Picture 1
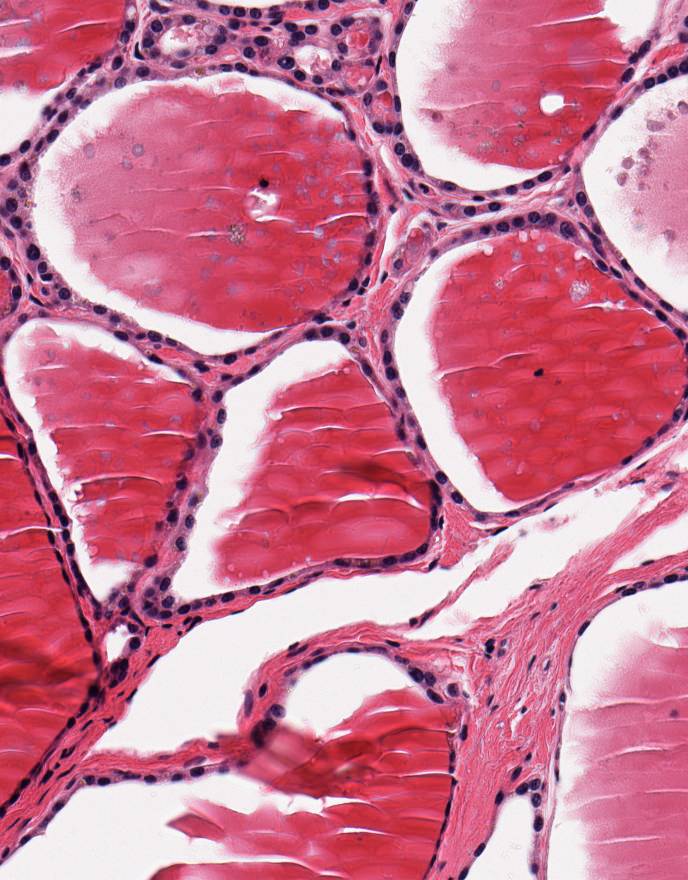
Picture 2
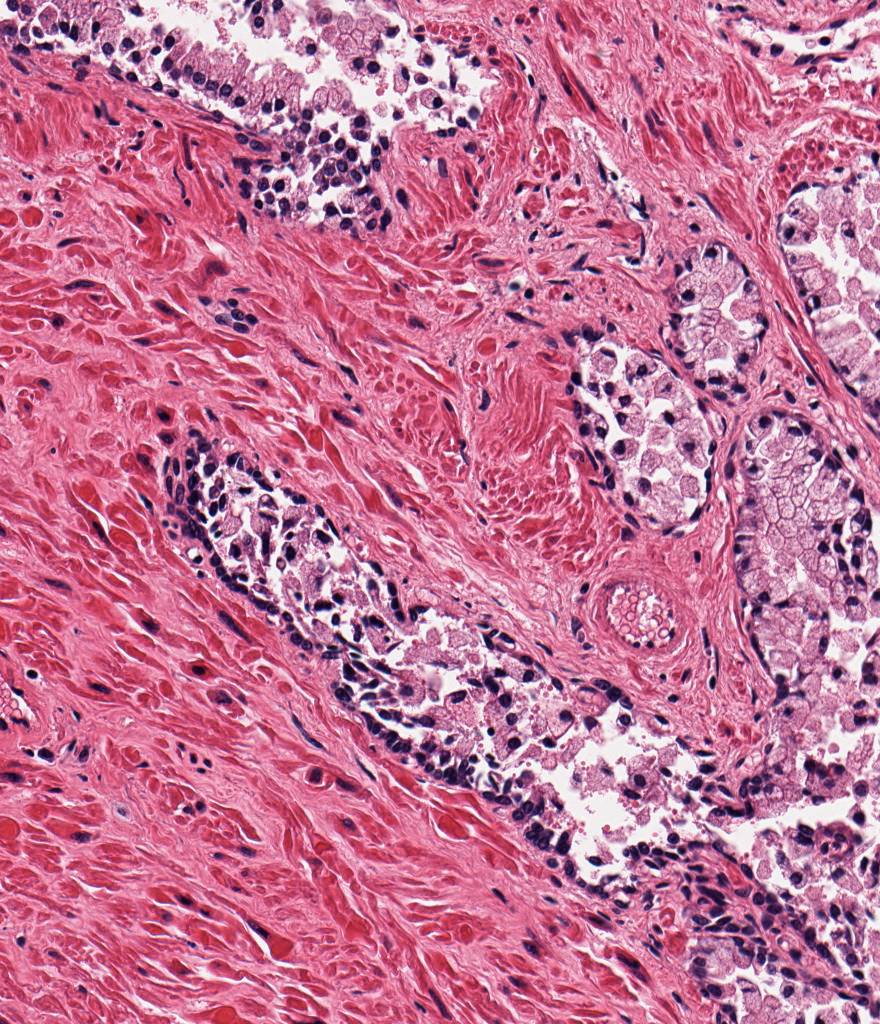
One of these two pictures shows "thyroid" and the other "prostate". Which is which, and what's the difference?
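Picture 1: thyroid. Picture 2: prostate. Thyroid: large rounded follicles of homogeneous pink colloid fill most of the field. Lining a single layer of flattened to low cuboidal cells; nuclei small, dark, round to oval; cytoplasm scant. Small pale round bodies scattered in the colloid of the upper follicles. Prostate: an elongated glandular structure crosses the centre diagonally, with crowded dark nuclei along its lower left edge. Pale gland cells with small dark nuclei pushed toward the cell base. Smooth muscle cells with elongated, cigar-shaped nuclei in pink cytoplasm. Just right of centre, a small round profile of pale cells encircled by concentric pink fibres.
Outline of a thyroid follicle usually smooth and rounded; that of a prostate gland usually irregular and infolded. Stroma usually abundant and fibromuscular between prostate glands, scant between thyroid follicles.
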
